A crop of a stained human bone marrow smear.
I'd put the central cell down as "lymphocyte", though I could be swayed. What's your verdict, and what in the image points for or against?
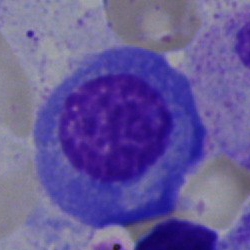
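Start with the nucleus, which sits slightly off-centre towards the upper left of the cell; this goes with plasma cell rather than lymphocyte.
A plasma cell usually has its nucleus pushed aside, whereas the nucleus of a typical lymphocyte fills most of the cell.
The cytoplasm shows no granules, which does not count against lymphocyte.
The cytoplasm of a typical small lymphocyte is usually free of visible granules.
The chromatin is coarse and clumped with pale spaces between the clumps, and the outline is roughly round with a slightly wavy edge. A darkly stained cell touches the lower edge. On balance the name lymphocyte does not fit: this is a plasma cell.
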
